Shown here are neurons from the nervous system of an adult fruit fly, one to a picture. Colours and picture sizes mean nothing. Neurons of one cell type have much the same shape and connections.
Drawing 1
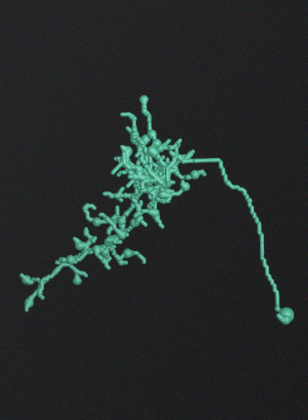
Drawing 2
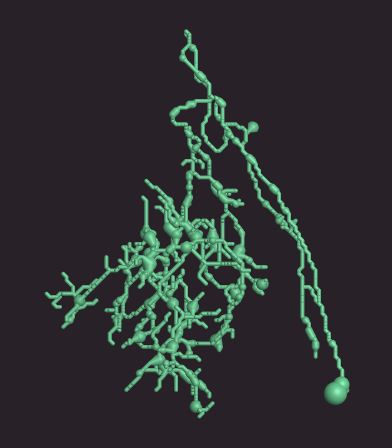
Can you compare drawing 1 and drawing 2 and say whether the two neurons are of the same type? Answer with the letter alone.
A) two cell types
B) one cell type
A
